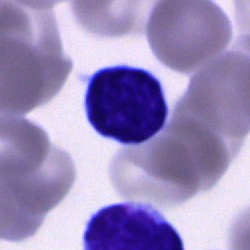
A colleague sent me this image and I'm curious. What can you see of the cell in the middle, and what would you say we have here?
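Start with the shape: the cell is round, and its outline is smooth. Now the nucleus, which fills almost the whole cell, so any rim of cytoplasm is barely visible at most. Inside the nucleus you won't find any nucleoli, and there are no granules anywhere in the cell. This is a lymphocyte.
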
